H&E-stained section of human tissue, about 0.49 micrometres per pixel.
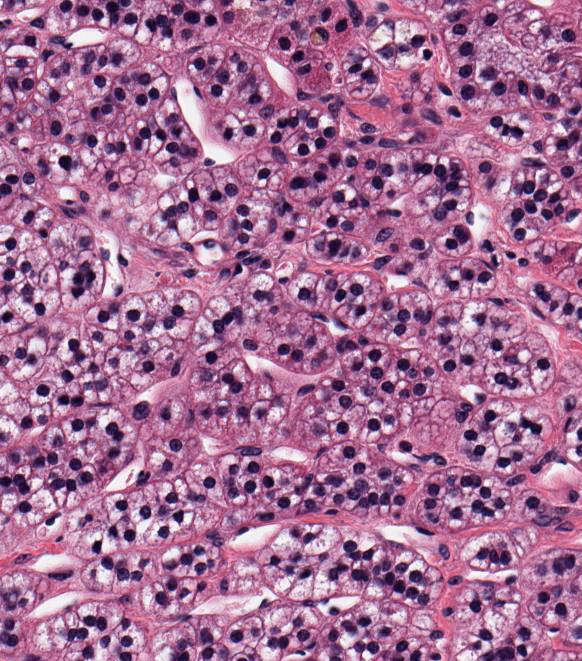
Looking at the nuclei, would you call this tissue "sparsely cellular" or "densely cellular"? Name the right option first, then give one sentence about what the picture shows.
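Densely cellular. Across the whole field the cells are packed into small rounded nests.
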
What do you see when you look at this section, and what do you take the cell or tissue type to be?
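Between the nests you've got thin-walled, slit-like vascular spaces. The cells themselves have pale, finely vacuolated, foamy cytoplasm. The membranes between neighbouring cells are distinct. Notice the nests are solid, with no central lumen. All of this is adrenal gland.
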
